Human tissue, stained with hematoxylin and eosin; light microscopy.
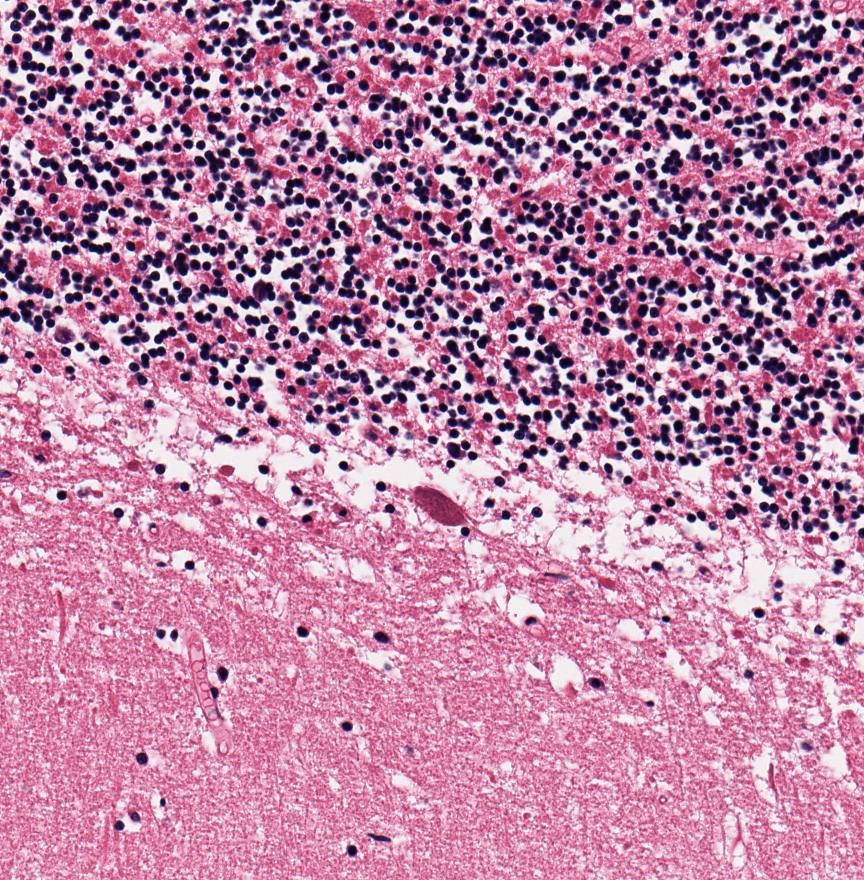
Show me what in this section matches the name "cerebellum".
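The section is cerebellum. Its upper layer is crowded with small, round, uniform nuclei that stain darkly and show scant cytoplasm. Near the centre, on the boundary between the two layers, sits a single large neuron with an oval, densely stained cell body. It is the only such neuron along that boundary in this field. Beneath, the lower layer is a finely fibrillary pink neuropil holding just a few scattered small nuclei.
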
